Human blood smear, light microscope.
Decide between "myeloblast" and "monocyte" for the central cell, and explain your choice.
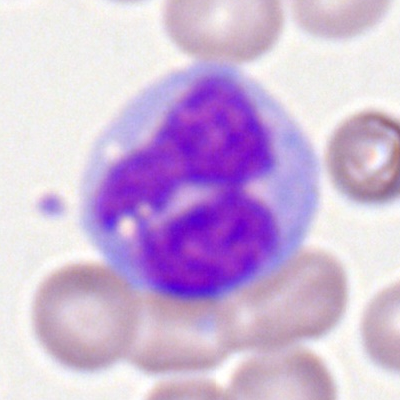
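It's a monocyte. Its outline is roughly round and smooth. Looking at the deep purple chromatin, I see paler streaks and patches running through it. The cytoplasm is pale grey-blue. A few small clear vacuoles lie along the left side of the nucleus.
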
